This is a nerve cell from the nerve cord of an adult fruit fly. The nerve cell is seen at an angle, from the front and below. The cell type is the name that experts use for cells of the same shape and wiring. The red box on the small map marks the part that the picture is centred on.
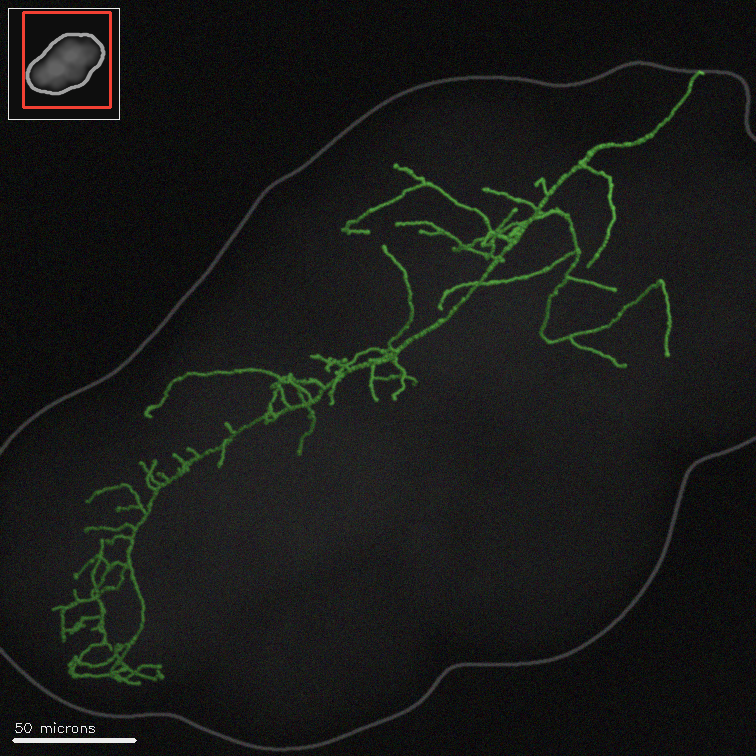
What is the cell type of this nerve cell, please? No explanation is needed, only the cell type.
DNp48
